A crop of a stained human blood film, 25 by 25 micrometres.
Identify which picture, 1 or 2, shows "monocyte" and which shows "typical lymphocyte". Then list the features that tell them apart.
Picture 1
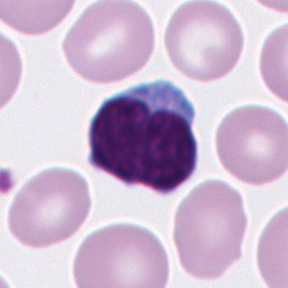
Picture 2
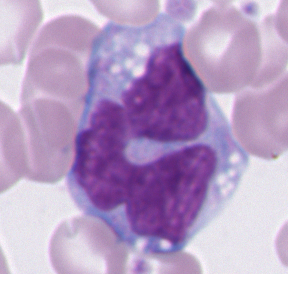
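ID: typical lymphocyte in picture 1, monocyte in picture 2. Picture 1: cell about 10 micrometres across, nucleus about 10 by 8 micrometres, divided by a deep vertical cleft into two rounded halves, no nucleoli visible.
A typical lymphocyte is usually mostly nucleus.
Cytoplasm a narrow cap, mainly along the upper edge; no coarse granules, no vacuoles.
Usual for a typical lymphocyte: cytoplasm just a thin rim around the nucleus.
Picture 2: cytoplasm pale grey-blue, a cluster of small clear vacuoles at the upper left, no coarse coloured granules.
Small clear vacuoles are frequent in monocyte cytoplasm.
Both outlines irregular and somewhat angular. Red cells press against the picture 2 cell on several sides.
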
